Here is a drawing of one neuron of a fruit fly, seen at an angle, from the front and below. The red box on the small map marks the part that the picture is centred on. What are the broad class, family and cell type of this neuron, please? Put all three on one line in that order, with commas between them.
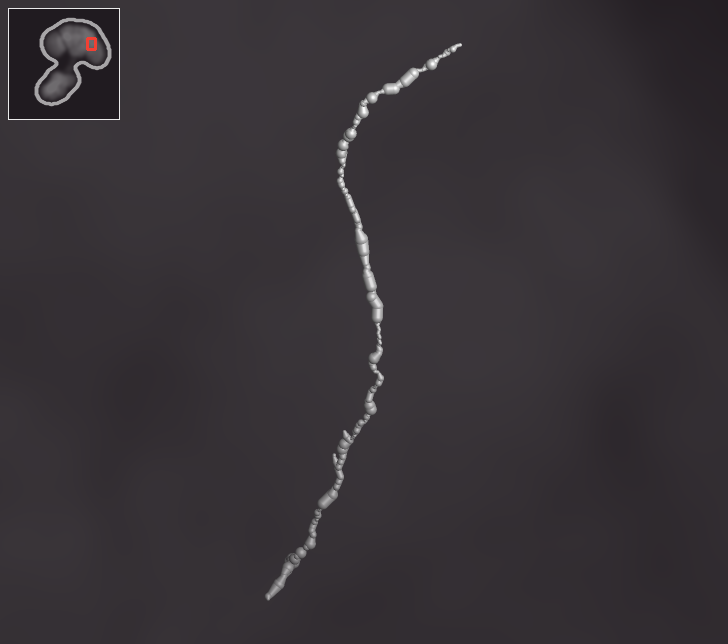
sensory neuron entering the brain, class mechanosensory, JO-A1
